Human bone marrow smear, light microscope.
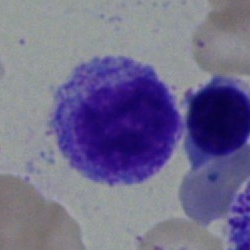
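Myelocyte, the cell at the centre of this stained bone marrow smear: roughly round in outline, with a ragged rather than smooth margin. Most of the cell is taken up by the nucleus. At the rim, pale bluish cytoplasm shows between the granules.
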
